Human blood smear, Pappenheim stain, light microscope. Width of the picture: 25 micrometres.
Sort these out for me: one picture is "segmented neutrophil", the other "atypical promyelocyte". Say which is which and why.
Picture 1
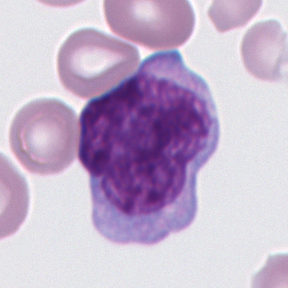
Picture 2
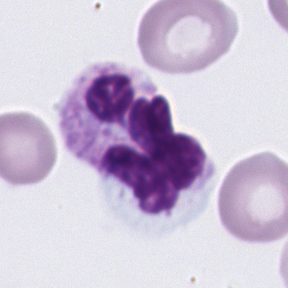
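Atypical promyelocyte in picture 1, segmented neutrophil in picture 2. Atypical promyelocyte: cytoplasm pale greyish blue, no distinct granules, no clear vacuoles.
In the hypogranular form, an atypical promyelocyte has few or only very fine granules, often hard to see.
Its nucleus has an irregular, folded outline with shallow indentations, about 12 micrometres across and filling about 70% of the cell. Cell about 18 by 12 micrometres; outline irregular and angular, with several blunt bulges; red cells touching at the upper left edge. Segmented neutrophil: chromatin dark purple and coarsely clumped, no nucleoli seen. Fine pinkish-lilac granules in the upper-left cytoplasm.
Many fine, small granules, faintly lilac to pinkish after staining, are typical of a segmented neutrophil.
Cell about 14 by 11 micrometres, roughly oval, with no long surface projections; nearby red cells separate from it.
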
